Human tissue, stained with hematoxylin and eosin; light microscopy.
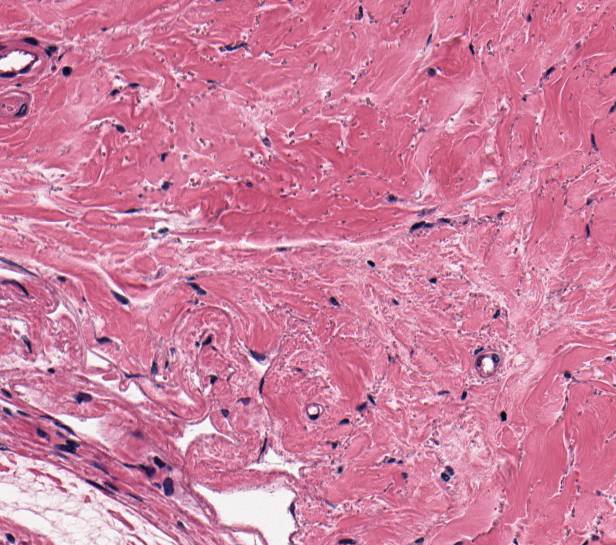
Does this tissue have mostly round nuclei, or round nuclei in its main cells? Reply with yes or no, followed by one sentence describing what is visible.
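No. Cells are sparse, with small dark elongated fibroblast nuclei scattered singly between the collagen bundles.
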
